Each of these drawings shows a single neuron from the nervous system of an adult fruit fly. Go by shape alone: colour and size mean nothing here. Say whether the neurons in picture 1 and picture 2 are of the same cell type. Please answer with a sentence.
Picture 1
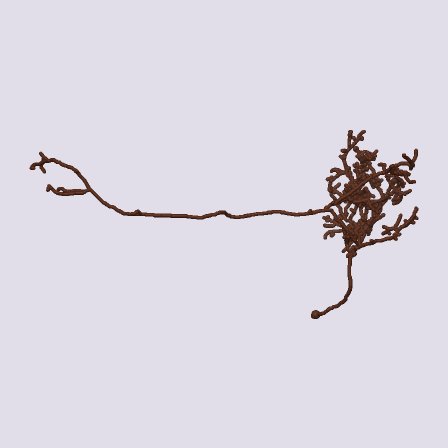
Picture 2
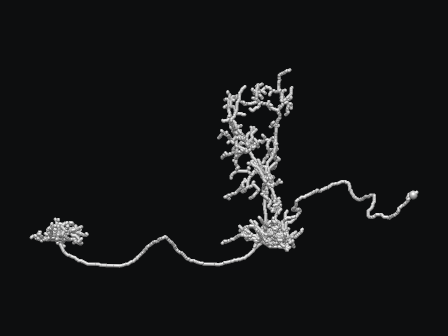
They are of different cell types.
